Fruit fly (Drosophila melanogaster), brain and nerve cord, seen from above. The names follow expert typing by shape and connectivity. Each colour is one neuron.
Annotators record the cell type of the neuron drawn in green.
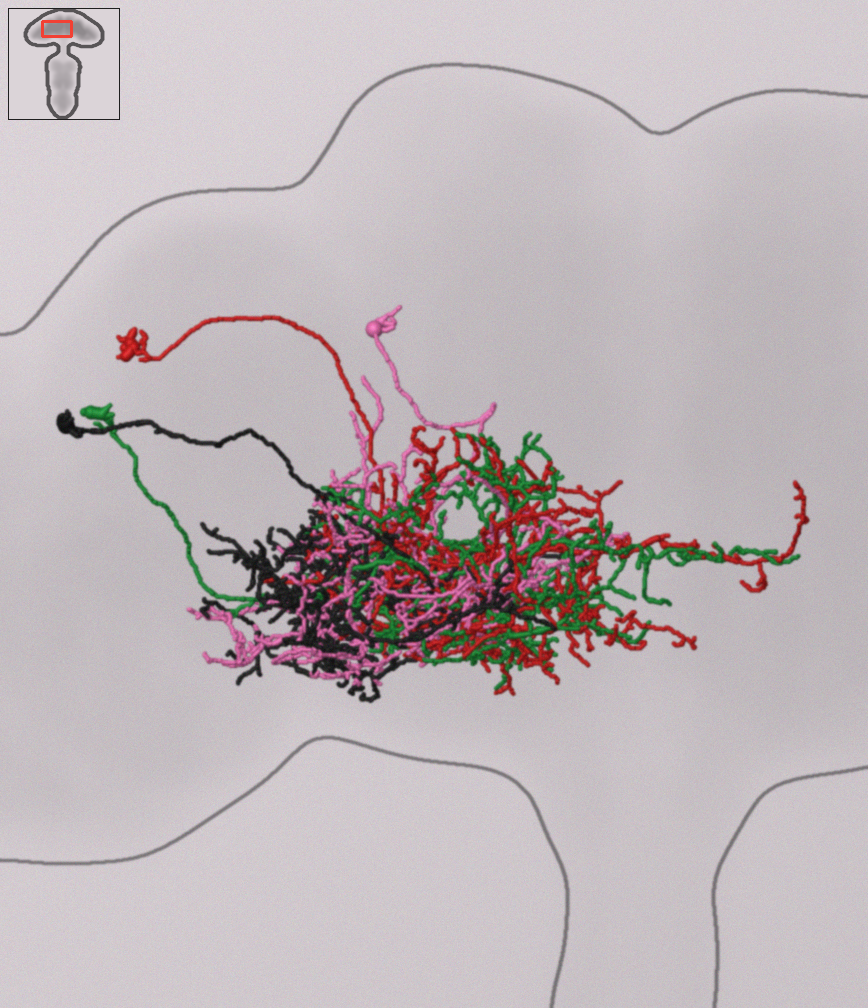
PS001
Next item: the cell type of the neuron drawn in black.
PLP004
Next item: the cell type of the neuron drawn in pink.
PLP075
